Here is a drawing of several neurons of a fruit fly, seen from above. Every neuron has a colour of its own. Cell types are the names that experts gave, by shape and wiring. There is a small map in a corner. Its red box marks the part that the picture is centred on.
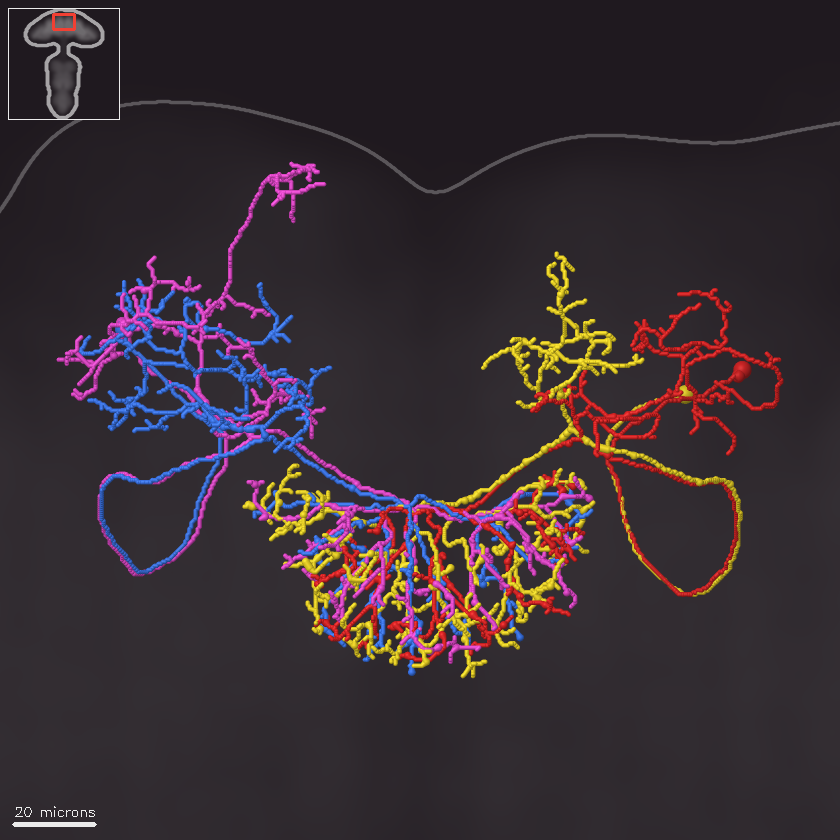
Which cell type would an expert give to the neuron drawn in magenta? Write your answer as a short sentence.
The cell type is FB4E_c.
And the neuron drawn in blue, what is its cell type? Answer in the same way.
The cell type is FB2K.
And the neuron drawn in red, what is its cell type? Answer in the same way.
The cell type is FB3D.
